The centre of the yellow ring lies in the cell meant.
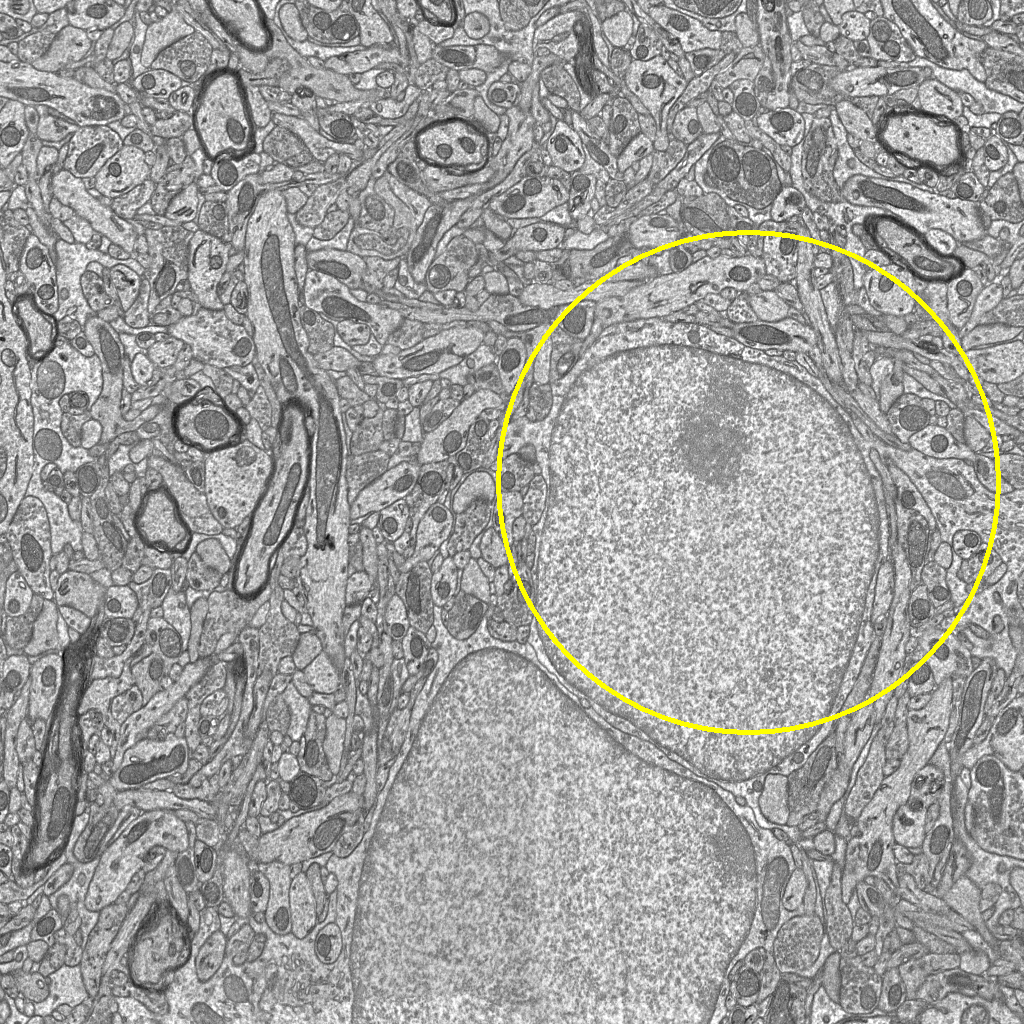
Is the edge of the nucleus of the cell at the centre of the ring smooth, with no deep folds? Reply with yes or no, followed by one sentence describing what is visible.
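Yes. The nuclear envelope runs smoothly, without deep infoldings.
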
